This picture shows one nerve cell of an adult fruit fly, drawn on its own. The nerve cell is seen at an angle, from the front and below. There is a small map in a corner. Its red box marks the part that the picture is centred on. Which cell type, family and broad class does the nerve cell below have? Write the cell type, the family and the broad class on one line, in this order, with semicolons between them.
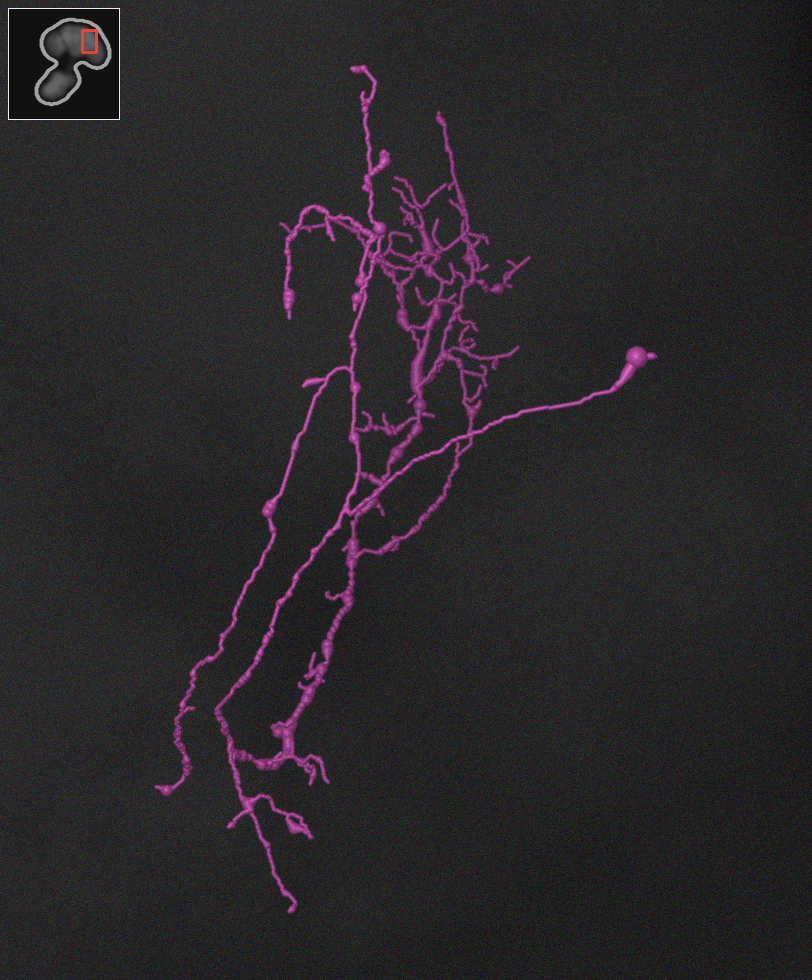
CB2713; hemilineage LALa1_posterior; central-brain intrinsic neuron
